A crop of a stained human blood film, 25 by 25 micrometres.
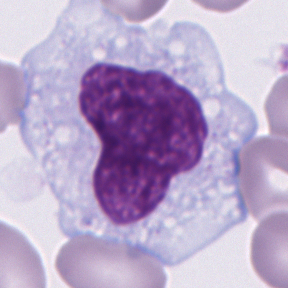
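Monocyte at the centre. Checked in turn, its outline is irregular with several blunt bulges, its nucleus has a notch on the left side, its chromatin is lacy with fine pale gaps rather than coarse dark clumps, and its cytoplasm holds many small clear vacuoles.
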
